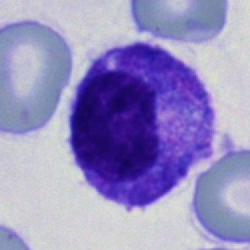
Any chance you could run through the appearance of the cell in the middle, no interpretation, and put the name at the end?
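Toward the left side of the cell lies an off-centre nucleus whose chromatin is dark purple and coarsely clumped. On the right, the cytoplasm spreads as a broad crescent. Fine pinkish-purple granules are scattered through this cytoplasm. This cell is a promyelocyte.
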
